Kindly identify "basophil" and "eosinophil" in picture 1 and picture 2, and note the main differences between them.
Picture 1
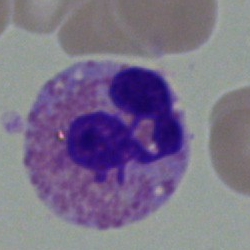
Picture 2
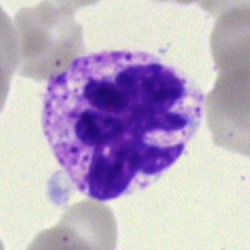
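Answer: picture 1 shows the eosinophil, picture 2 the basophil. The two share several features: a round or roughly round outline with a smooth edge, dense dark purple chromatin, and no visible nucleoli.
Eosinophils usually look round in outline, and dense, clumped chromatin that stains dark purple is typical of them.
In picture 1 the granules leave the nucleus clearly visible rather than covering it.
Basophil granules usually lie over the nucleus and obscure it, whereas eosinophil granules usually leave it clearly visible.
The eosinophil's cytoplasm is abundant and fills most of the cell, and a few tiny bright white specks lie over it. Beside the basophil, a small pale bluish fragment lies just outside the lower left edge of the cell.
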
